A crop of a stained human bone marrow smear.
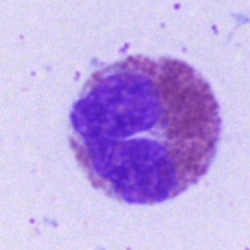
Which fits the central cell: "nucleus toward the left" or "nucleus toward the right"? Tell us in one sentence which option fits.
Most of its cytoplasm is found to the right of its nucleus.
